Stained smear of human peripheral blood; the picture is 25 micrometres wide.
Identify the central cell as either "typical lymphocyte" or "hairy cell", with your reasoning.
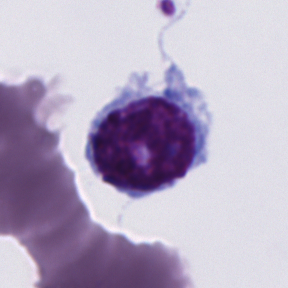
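I'd call this a hairy cell. Its edge looks ragged, trailing fine hair-like wisps of cytoplasm. The nucleus is round in outline, about 9 micrometres across, and takes up about 70% of the area of a cell about 11 micrometres across.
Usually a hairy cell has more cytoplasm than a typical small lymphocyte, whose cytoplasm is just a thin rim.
The chromatin is dark purple and coarsely clumped, with a small pale spot near the middle of the nucleus.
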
